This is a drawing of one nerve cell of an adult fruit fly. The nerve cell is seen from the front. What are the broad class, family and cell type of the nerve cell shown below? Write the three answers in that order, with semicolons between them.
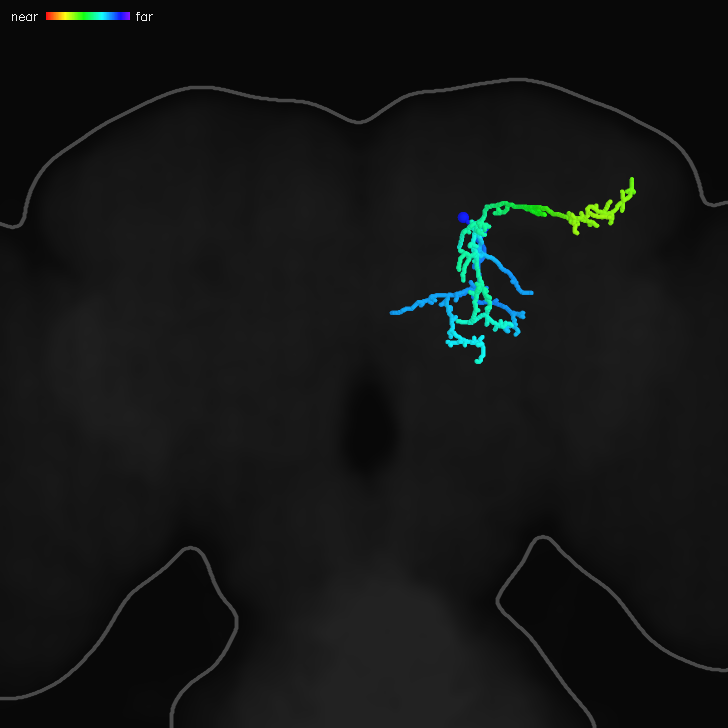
central-brain intrinsic neuron; hemilineage PSp3; CB2319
